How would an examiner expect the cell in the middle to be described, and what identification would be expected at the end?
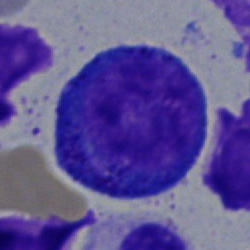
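Round and smooth, the outline encloses chromatin of fine, mottled texture rather than coarse clumps. Overall, the cell takes up a deep blue-violet stain. No vacuoles are present. It is a proerythroblast.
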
